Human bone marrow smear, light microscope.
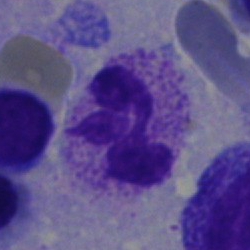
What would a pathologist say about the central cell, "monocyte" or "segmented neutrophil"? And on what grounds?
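That's a segmented neutrophil. What settles it is the nucleus, which is split into several separate lobes.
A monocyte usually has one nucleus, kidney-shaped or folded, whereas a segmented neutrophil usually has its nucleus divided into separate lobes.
Besides that, you can see dense, dark purple chromatin and a moderate amount of pale lilac cytoplasm around the nucleus. The outline is roughly round, with a slightly uneven, granular edge.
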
